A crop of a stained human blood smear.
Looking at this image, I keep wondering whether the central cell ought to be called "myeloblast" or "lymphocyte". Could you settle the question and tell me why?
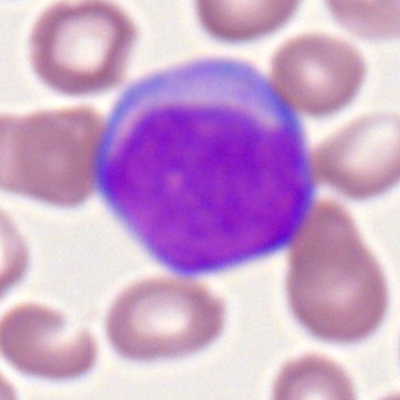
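This is a myeloblast. What decides it is the chromatin, which is fine and evenly spread, with no coarse dark clumps.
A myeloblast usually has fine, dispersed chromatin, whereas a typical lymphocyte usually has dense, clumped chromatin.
Also seen: a single unlobed nucleus fills most of the cell, and the cytoplasm forms a thin rim that is widest along the top.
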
